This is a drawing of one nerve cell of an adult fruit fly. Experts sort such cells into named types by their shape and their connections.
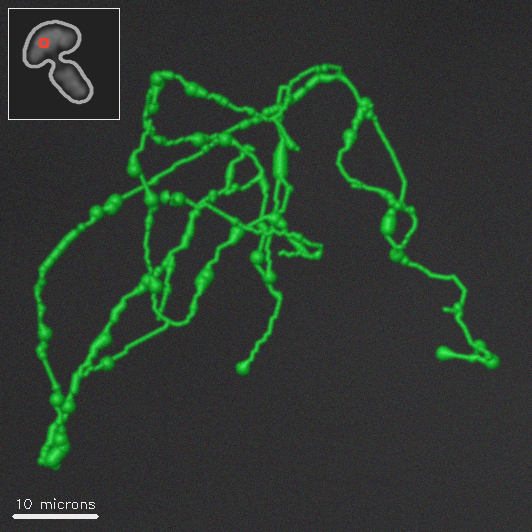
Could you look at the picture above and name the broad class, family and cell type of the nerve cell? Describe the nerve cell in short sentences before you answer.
It lies in the brain. The drawing shows no cell body. From left to right in the picture it spans about 55 microns. This is a sensory neuron entering the brain. Its family is ENS. It is of cell type ENS1.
